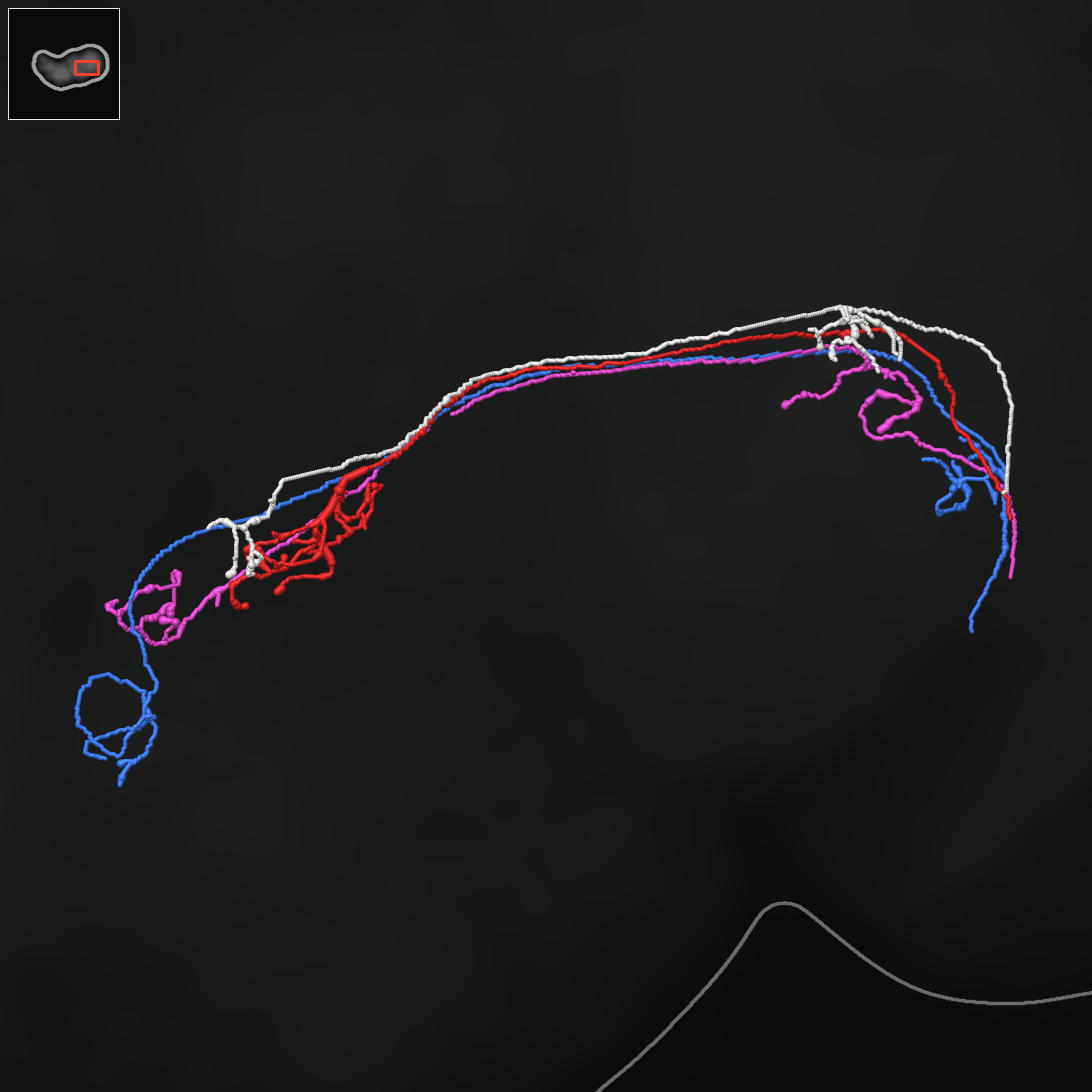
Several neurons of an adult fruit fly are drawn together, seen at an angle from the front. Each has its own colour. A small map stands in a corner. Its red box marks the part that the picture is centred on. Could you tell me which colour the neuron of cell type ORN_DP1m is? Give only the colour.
red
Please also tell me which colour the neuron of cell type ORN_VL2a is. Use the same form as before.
blue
